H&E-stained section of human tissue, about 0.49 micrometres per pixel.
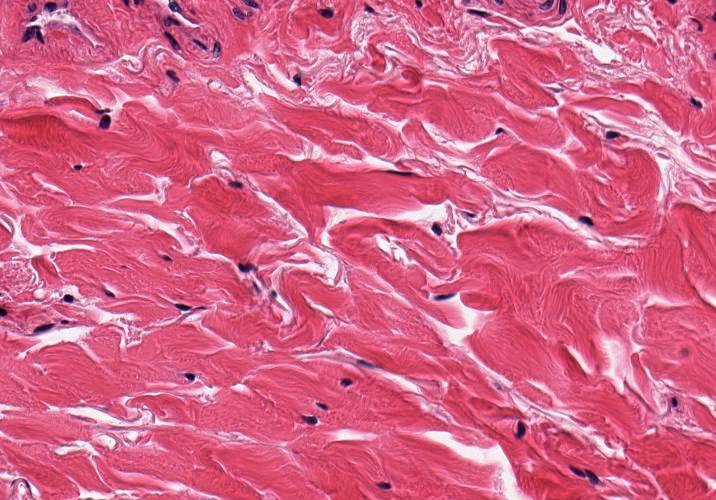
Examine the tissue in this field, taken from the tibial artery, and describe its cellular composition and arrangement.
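You'll notice the collagen bundles here weave in varied directions rather than lying strictly parallel. Fibroblast nuclei are sparse, scattered between the bundles, and they're small, dark and elongated. And there are no fat cells anywhere in the field.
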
